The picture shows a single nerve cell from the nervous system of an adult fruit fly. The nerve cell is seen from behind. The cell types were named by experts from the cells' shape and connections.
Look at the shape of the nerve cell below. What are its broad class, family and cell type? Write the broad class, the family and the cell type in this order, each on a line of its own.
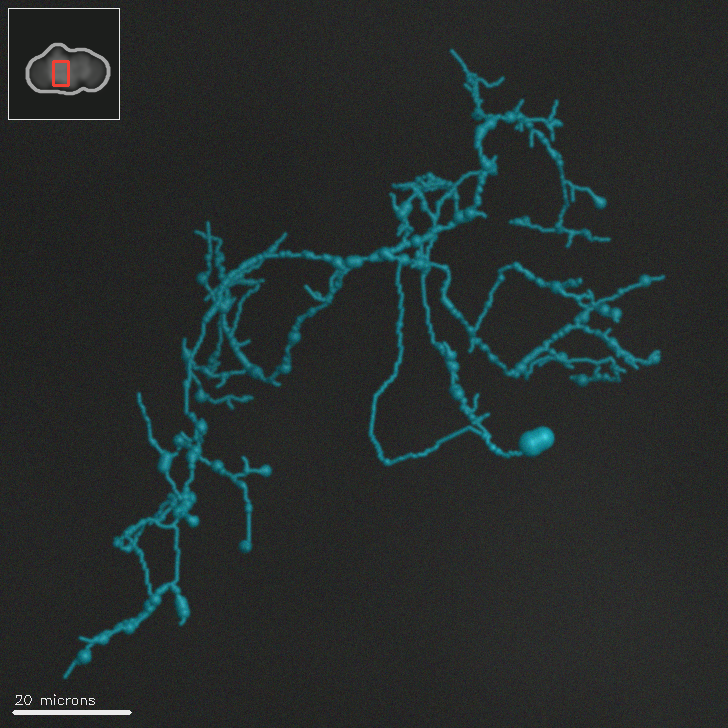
nerve-cord intrinsic neuron
hemilineage 12B
IN12B063_a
